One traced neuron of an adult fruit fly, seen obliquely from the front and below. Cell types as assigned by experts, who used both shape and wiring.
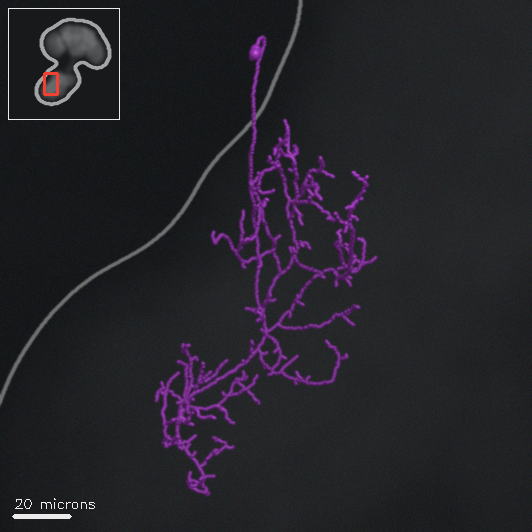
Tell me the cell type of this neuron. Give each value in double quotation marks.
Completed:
"IN19A071"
